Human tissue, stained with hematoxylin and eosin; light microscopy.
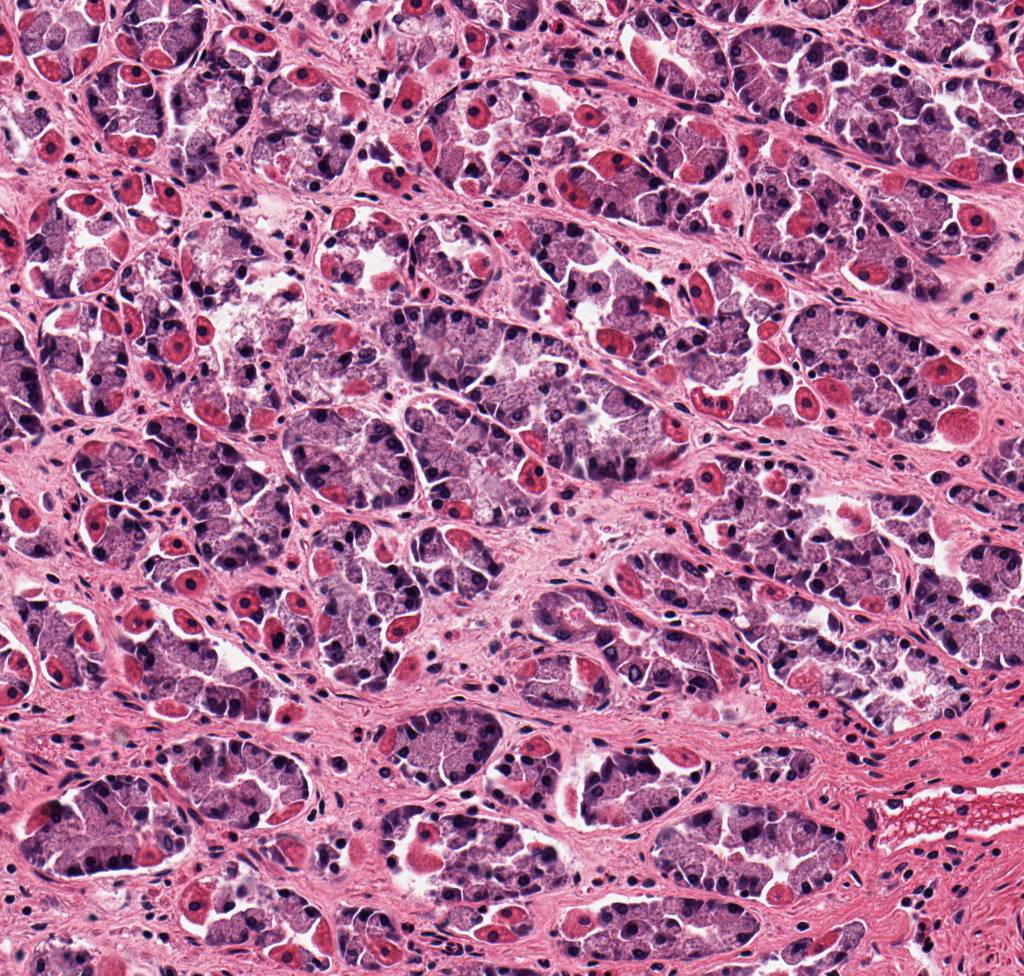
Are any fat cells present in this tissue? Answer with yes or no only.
No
